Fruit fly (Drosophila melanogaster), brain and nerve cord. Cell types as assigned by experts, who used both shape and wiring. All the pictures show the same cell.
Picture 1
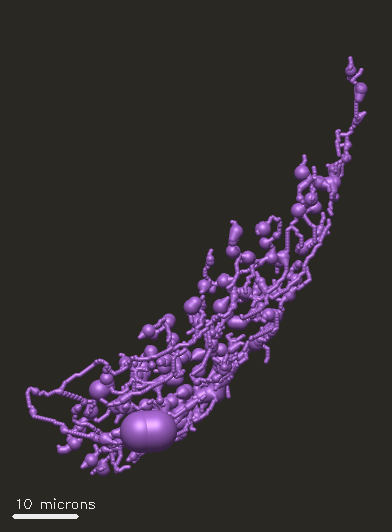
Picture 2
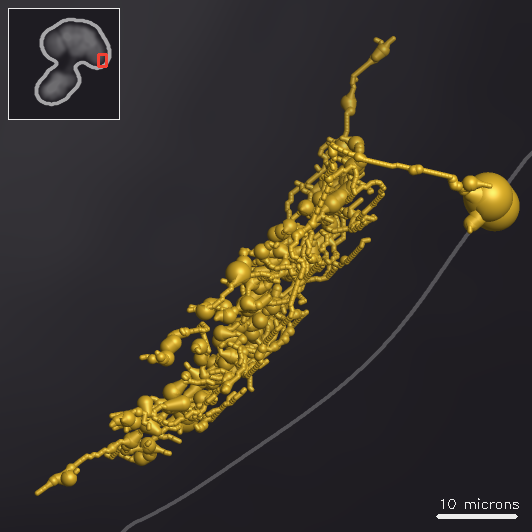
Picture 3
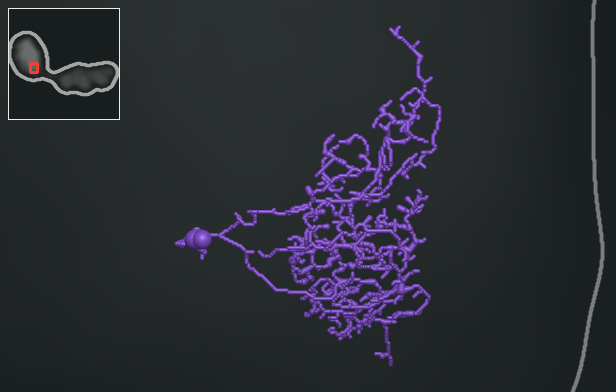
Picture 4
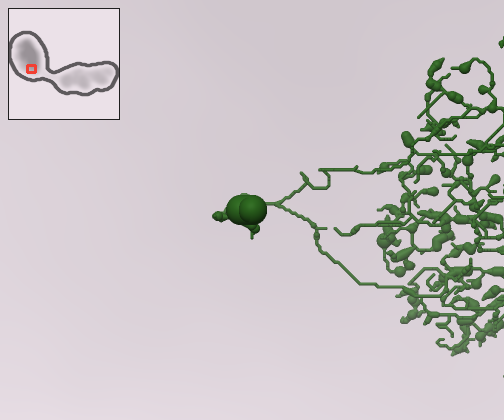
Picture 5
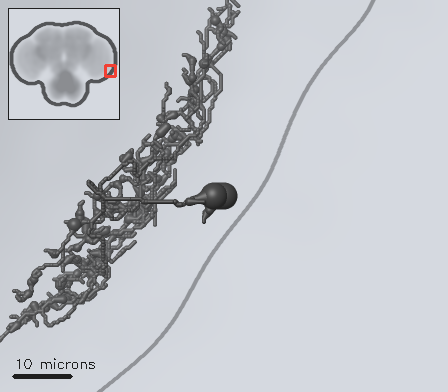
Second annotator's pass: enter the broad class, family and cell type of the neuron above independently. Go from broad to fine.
optic-lobe intrinsic neuron; Dm; Dm1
